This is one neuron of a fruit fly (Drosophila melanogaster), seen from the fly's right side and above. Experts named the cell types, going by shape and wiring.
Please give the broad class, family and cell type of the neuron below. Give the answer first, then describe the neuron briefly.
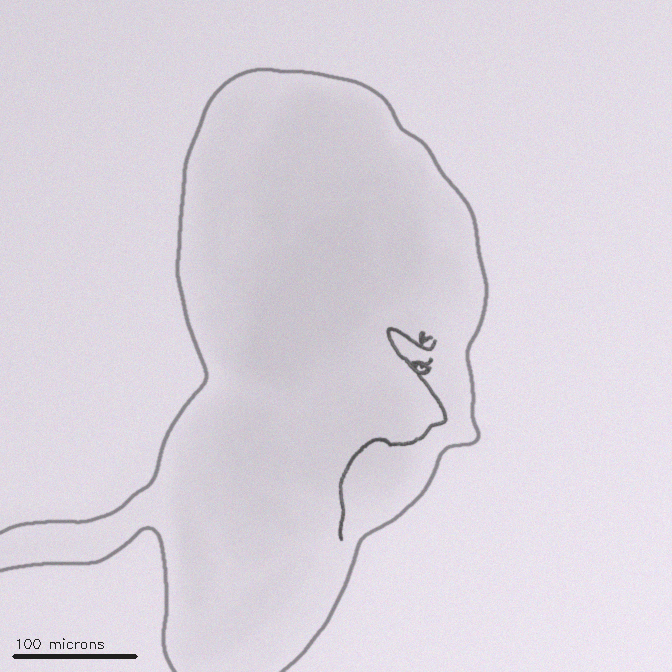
Its broad class is sensory neuron entering the brain. Its family is called class olfactory. Its cell type is ORN_VM7d. The drawing shows no cell body. From top to bottom in the picture it spans about 170 microns.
